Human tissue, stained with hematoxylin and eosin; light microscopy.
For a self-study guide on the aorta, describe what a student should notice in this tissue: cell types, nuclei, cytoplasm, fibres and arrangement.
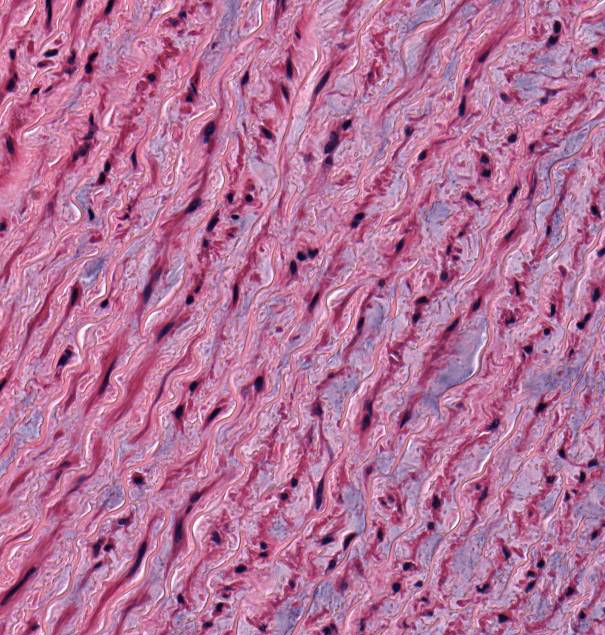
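Collagen fibres wavy, undulating, not straight. Pale bluish-grey ground substance between bundles throughout. Nuclei mostly slender, spindle-shaped, parallel to fibres. No fat cells in field.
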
